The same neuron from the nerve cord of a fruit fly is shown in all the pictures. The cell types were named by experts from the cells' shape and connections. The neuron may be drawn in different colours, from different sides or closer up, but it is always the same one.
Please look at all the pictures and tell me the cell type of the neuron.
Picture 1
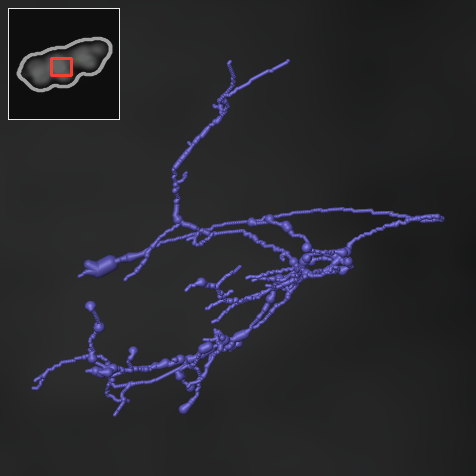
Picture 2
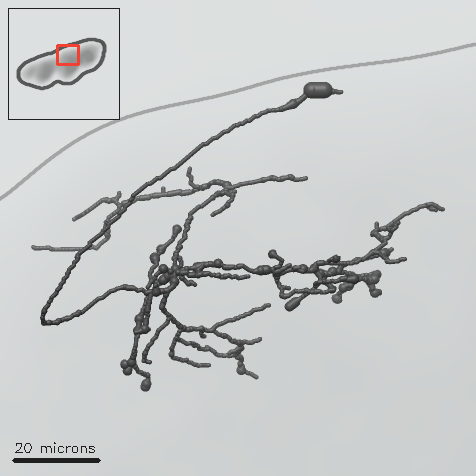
IN11B020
